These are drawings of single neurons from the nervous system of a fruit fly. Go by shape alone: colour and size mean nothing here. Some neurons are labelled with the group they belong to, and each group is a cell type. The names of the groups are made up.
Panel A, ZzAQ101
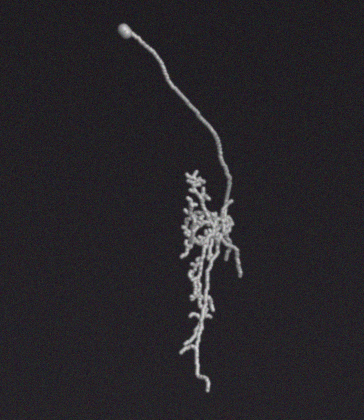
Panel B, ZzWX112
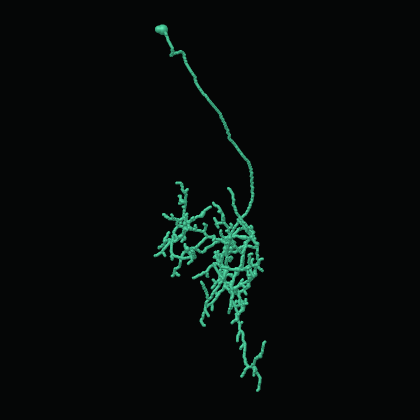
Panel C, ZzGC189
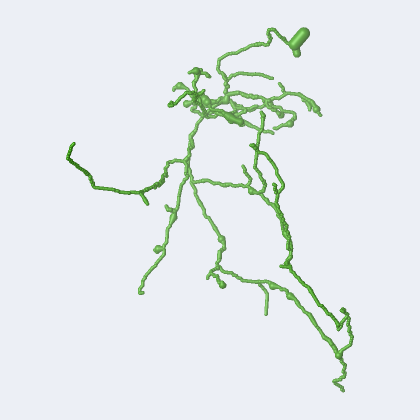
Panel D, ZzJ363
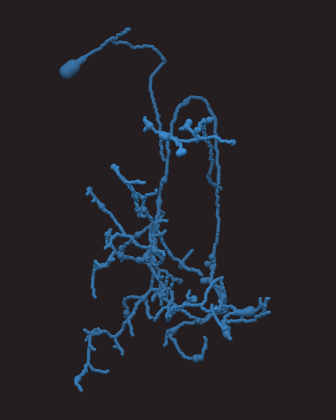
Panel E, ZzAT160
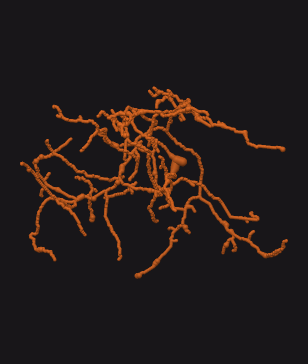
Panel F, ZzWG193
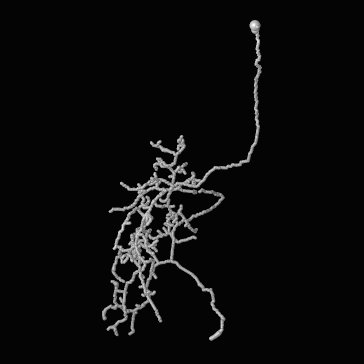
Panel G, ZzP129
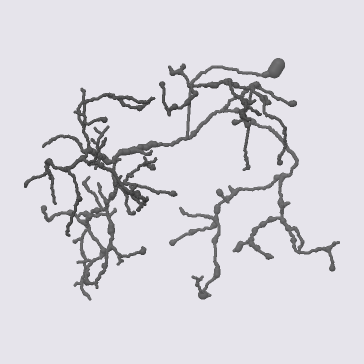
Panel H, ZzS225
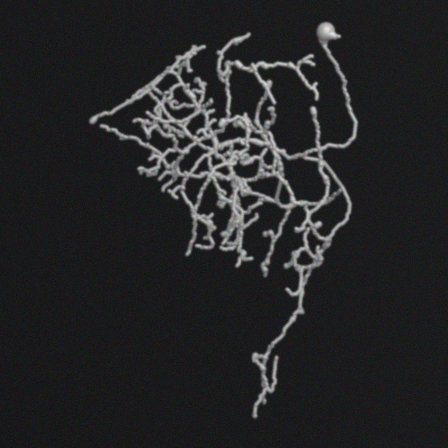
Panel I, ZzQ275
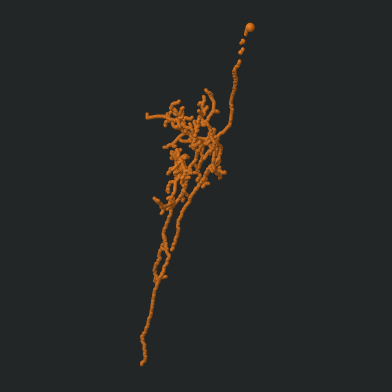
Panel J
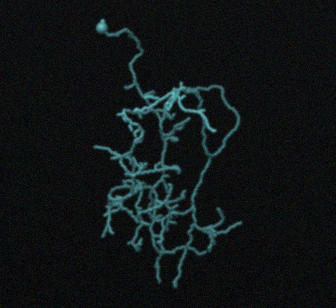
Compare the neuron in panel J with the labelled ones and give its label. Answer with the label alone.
ZzJ363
